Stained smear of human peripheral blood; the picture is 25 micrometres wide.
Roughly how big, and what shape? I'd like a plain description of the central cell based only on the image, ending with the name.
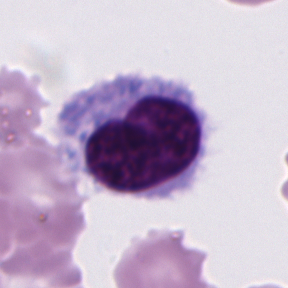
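The border's ragged and irregular rather than smooth. Overall the cell is about 13 by 11 micrometres, and the nucleus, about 11 by 8 micrometres, lies toward the lower right and fills about 60% of the cell's area. There's a shallow notch at the top edge of the nuclear outline. The cytoplasm is a pale greyish blue, its widest band on the upper left side of the nucleus. It's a hairy cell.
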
